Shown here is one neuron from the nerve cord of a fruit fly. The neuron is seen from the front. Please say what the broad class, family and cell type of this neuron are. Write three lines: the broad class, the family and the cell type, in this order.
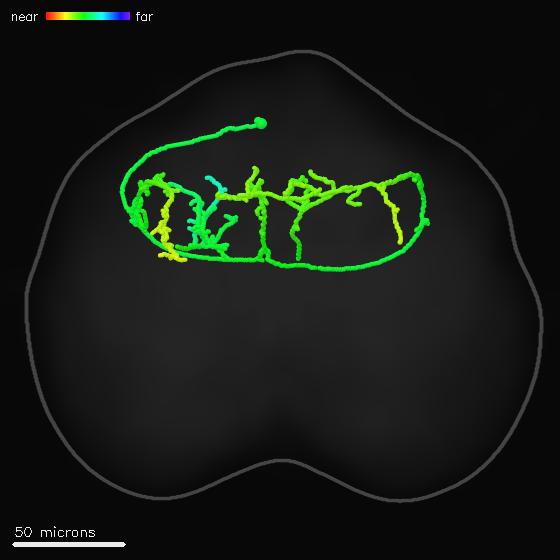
nerve-cord intrinsic neuron
hemilineage 19B
IN19B092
